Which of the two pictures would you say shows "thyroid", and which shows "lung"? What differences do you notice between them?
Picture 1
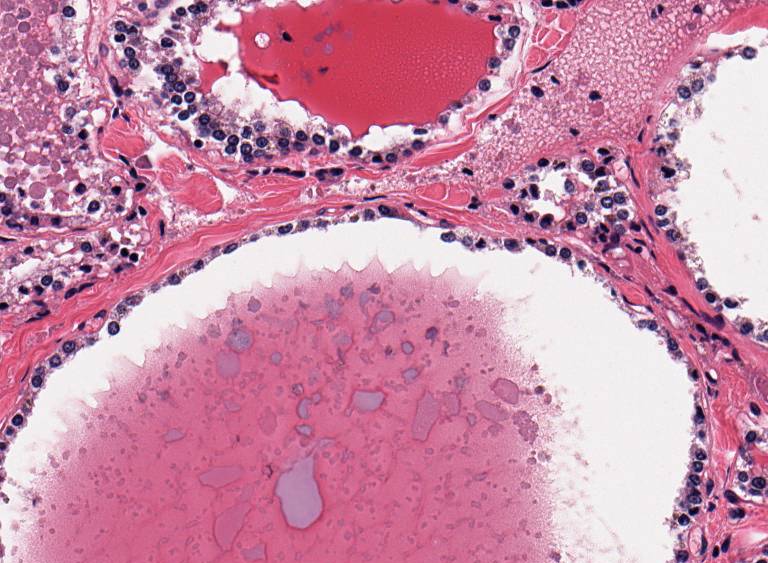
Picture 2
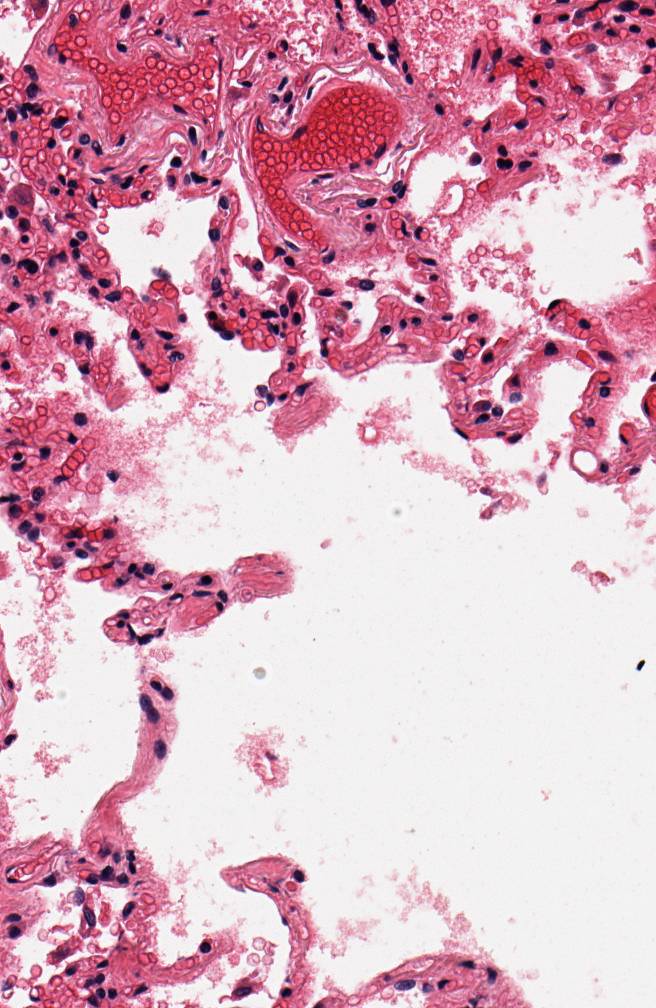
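The thyroid is picture 1 and the lung is picture 2. Look first at the thyroid: one large rounded follicle fills most of the lower half, its pink colloid holding many pale bubble-like vacuoles, while a smaller follicle at top centre holds deep red, evenly staining colloid.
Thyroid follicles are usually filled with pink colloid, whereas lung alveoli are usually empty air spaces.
In the lung, thin branching walls enclose open spaces, the largest empty one filling the centre and right. Those walls carry small, dark, oval to elongated nuclei with little visible cytoplasm.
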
